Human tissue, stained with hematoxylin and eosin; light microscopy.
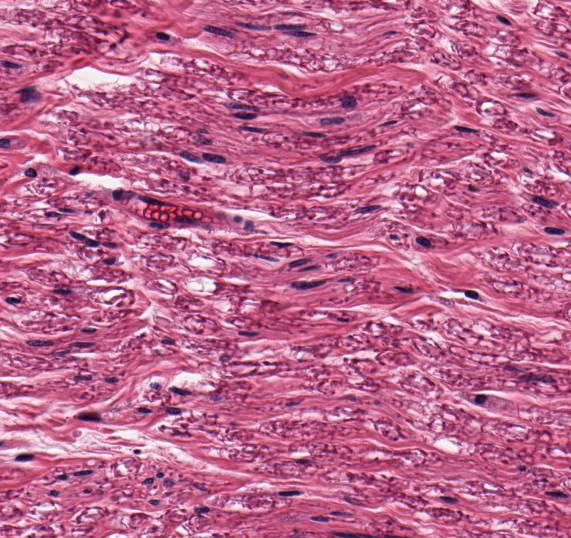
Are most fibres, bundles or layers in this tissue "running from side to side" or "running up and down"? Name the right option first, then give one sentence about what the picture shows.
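Running from side to side. Wavy fibres run roughly horizontally across the whole field.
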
